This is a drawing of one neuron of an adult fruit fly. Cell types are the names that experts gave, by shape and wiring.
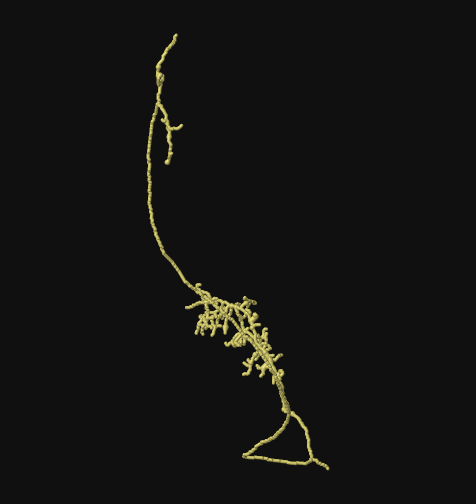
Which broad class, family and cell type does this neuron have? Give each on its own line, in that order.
visual projection neuron
MeVP
MeVP6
